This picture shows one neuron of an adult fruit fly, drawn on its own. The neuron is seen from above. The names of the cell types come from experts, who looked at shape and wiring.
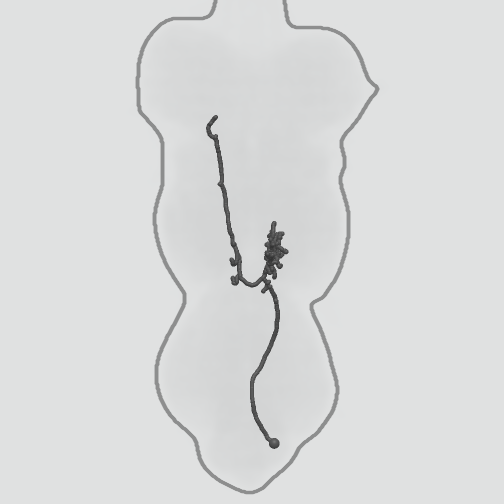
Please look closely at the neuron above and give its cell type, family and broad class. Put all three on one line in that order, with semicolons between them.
IN06A125; hemilineage 06A; nerve-cord intrinsic neuron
